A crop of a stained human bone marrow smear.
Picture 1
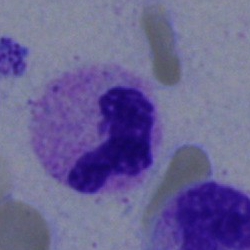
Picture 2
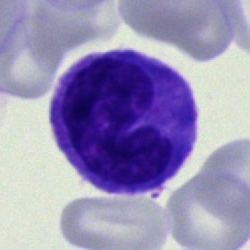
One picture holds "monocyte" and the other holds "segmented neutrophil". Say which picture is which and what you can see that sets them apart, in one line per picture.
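The cell in picture 1 is a segmented neutrophil. The cytoplasm is plentiful and pale pinkish-lilac.
The cell in picture 2 is a monocyte. The nucleus fills most of the cell.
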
